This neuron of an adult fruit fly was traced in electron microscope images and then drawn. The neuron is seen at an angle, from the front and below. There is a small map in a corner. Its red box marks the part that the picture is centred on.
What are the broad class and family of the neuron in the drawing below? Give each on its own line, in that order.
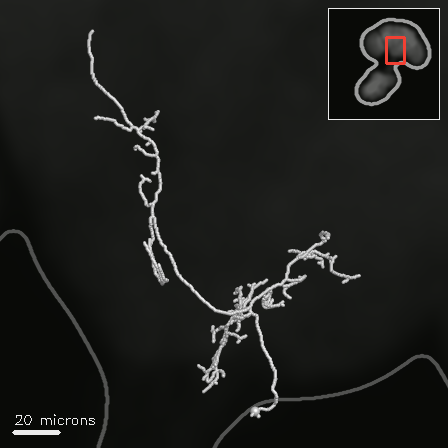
central-brain intrinsic neuron
hemilineage LB3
